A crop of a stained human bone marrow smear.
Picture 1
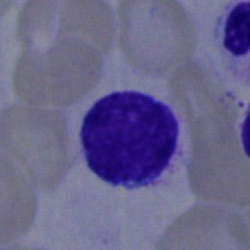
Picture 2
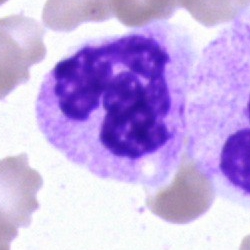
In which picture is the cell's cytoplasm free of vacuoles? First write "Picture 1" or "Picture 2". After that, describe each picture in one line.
Picture 1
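In picture 1: No vacuoles are seen in the cell.
In picture 2: A small clear vacuole lies near the lower edge of the cytoplasm.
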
